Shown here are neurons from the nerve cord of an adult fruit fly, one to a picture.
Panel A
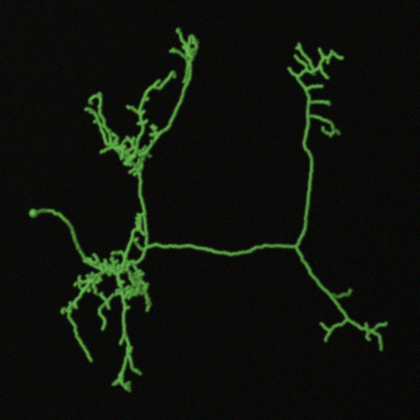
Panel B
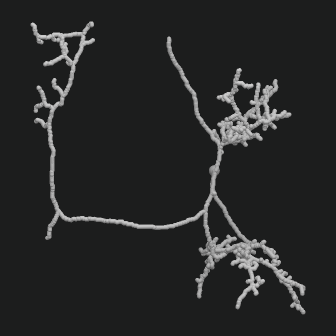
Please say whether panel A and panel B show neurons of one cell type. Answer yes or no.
yes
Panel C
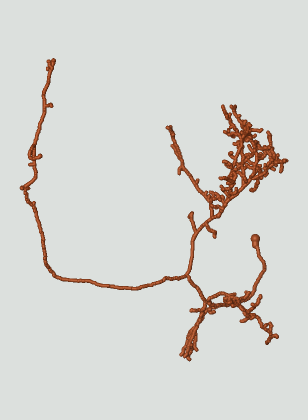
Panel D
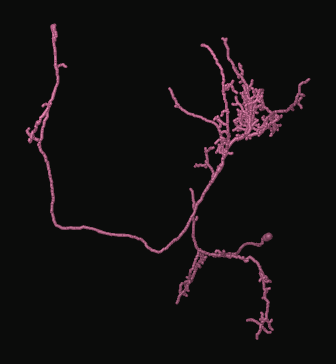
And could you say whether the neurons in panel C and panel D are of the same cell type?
yes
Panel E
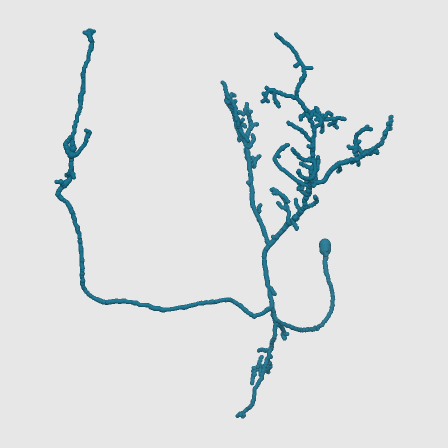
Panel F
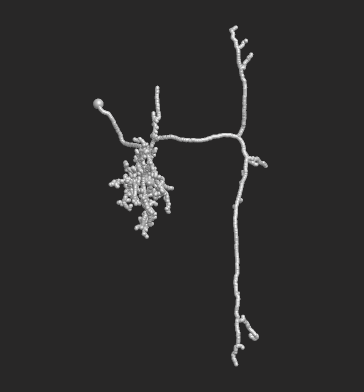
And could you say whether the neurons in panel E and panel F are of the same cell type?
no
